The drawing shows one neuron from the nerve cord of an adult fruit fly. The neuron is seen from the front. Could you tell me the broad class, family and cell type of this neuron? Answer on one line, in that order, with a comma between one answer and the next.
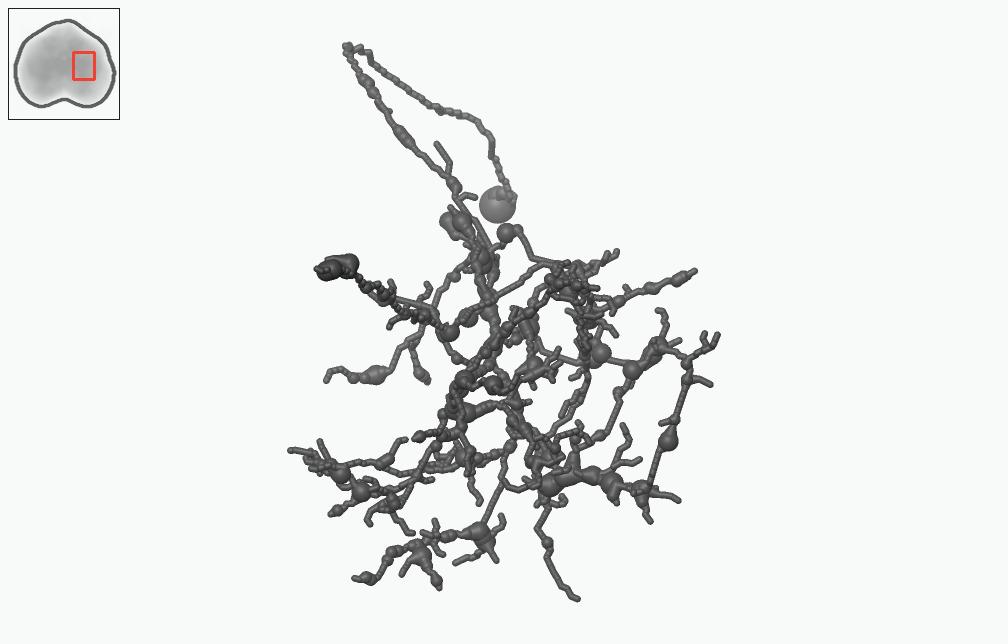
nerve-cord intrinsic neuron, hemilineage 20A.22A, IN20A.22A081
